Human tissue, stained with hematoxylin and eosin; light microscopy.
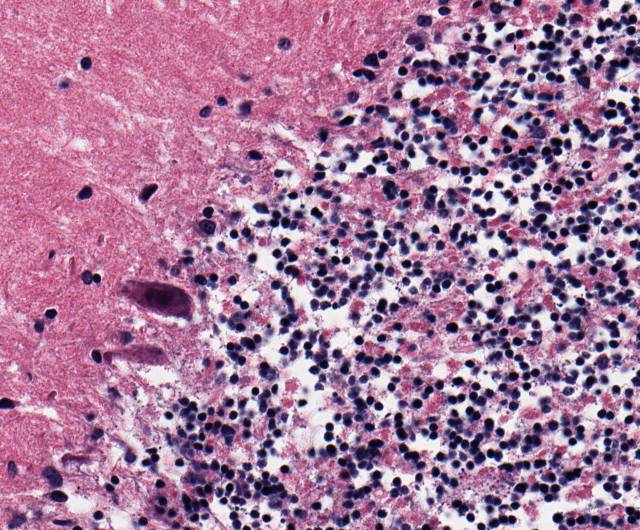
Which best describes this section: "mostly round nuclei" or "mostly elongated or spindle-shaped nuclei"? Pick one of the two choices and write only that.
Mostly round nuclei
